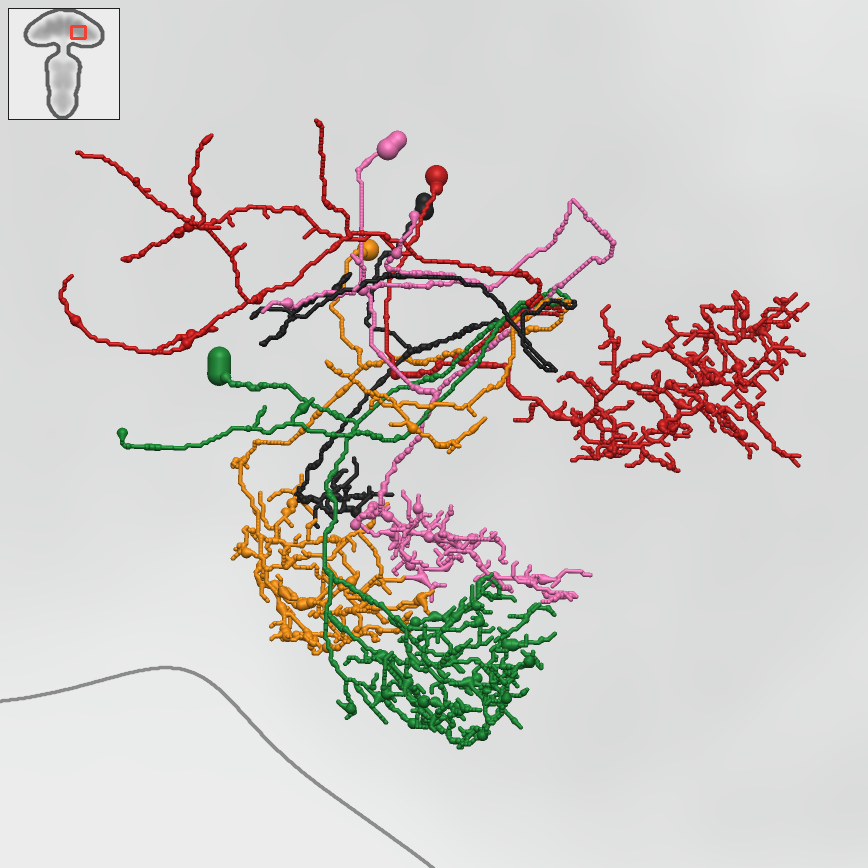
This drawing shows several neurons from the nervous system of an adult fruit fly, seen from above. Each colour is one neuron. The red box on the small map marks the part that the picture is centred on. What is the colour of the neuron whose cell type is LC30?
black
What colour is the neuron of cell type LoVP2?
red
